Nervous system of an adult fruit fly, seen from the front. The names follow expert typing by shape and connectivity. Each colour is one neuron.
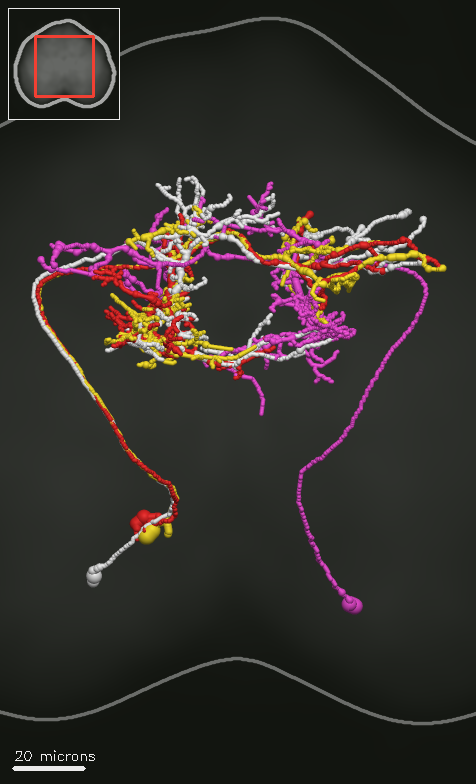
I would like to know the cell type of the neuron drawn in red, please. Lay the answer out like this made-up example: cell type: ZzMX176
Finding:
cell type: IN06A085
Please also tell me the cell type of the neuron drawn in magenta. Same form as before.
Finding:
cell type: IN06A096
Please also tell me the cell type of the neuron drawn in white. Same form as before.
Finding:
cell type: IN06A087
